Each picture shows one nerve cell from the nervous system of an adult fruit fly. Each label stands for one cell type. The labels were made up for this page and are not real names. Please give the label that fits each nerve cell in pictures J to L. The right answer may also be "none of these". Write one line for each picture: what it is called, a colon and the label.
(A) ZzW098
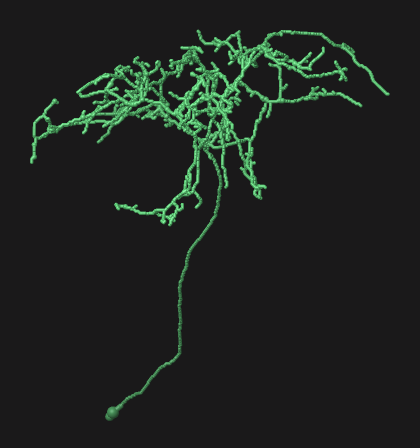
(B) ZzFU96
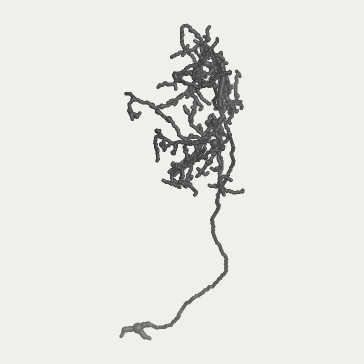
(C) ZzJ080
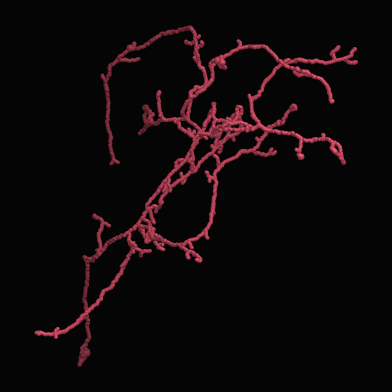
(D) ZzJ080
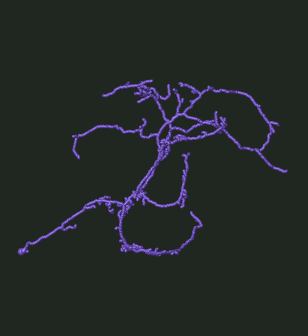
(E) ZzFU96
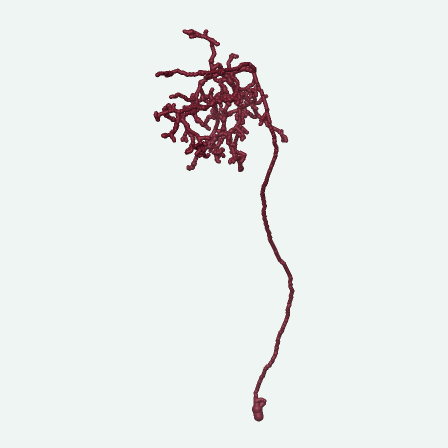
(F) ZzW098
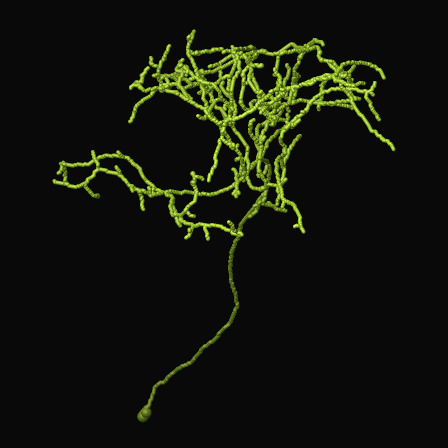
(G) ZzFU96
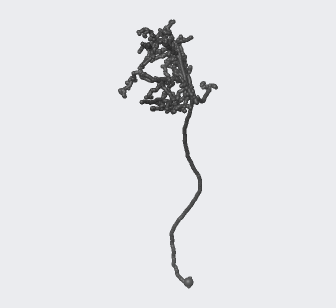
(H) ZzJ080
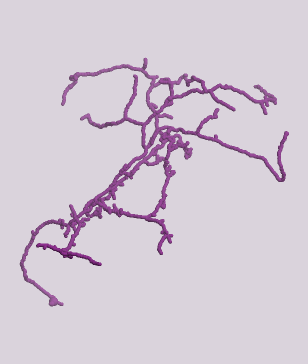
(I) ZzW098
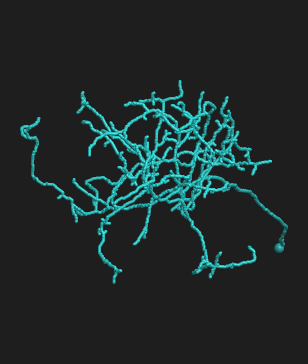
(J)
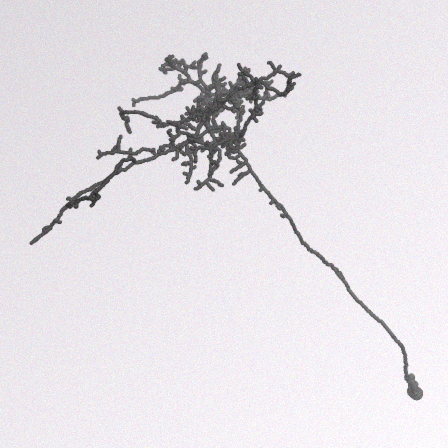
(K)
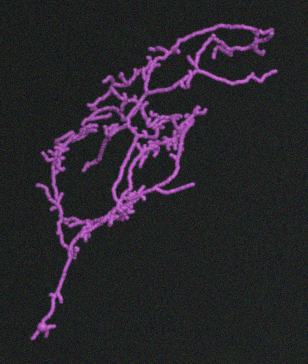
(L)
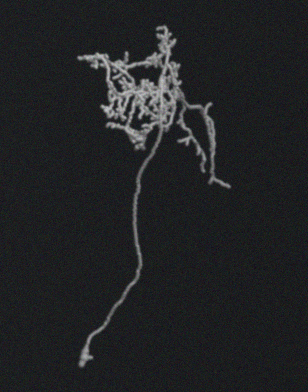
J: none of these
K: ZzJ080
L: ZzFU96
